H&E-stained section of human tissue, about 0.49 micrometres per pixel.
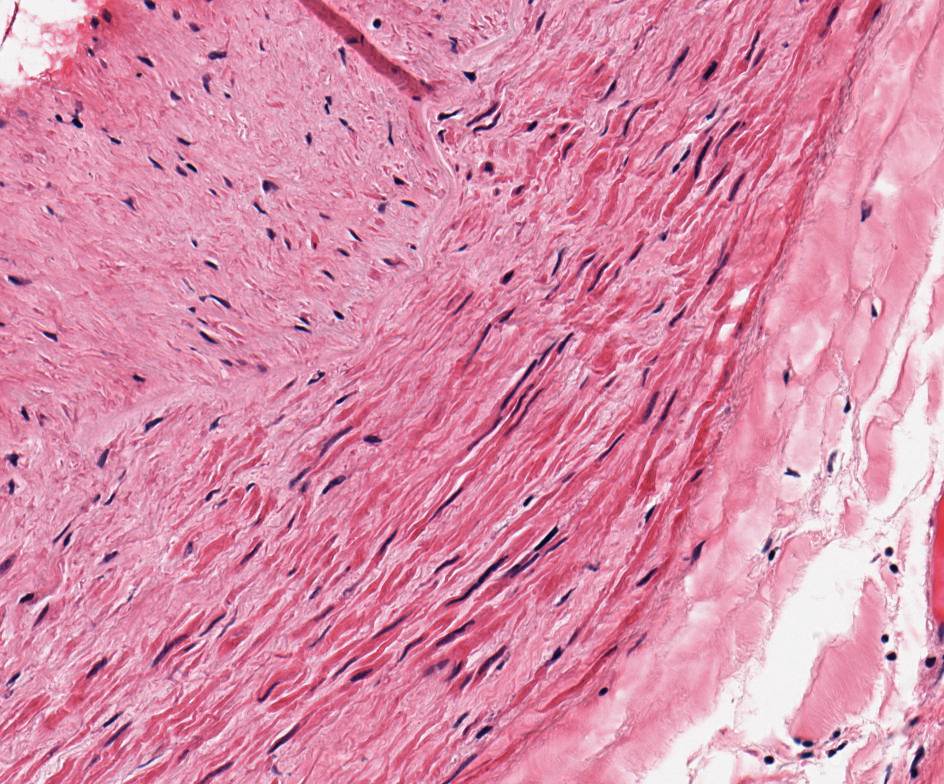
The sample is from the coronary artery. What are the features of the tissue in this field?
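Region by region: dense pink fibrillar tissue at left and centre, a paler, looser zone along the right edge. Through the central band, fibres and nuclei curve diagonally from lower left toward upper right. Those nuclei are long, slender, dark and wavy. Lower right corner: small round dark nuclei in loose tissue among white spaces.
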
